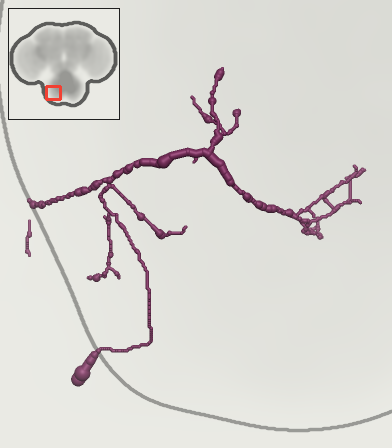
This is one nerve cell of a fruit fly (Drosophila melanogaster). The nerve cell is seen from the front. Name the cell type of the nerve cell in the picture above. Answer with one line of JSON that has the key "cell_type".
{"cell_type": "IN13A056"}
